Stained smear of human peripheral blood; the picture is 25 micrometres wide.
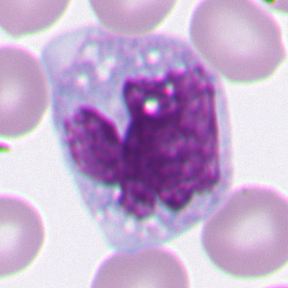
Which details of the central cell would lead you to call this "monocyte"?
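A monocyte, then; let me see what in this central cell goes with that. The nucleus is folded into broad lobes, and no thin threads join those lobes.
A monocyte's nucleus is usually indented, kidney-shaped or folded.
So the folding here goes with the name. The cytoplasm is a pale grey-blue, with only a faint, fine granularity and no coarse granules. I also note several small clear vacuoles in the cytoplasm, most of them above the nucleus.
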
